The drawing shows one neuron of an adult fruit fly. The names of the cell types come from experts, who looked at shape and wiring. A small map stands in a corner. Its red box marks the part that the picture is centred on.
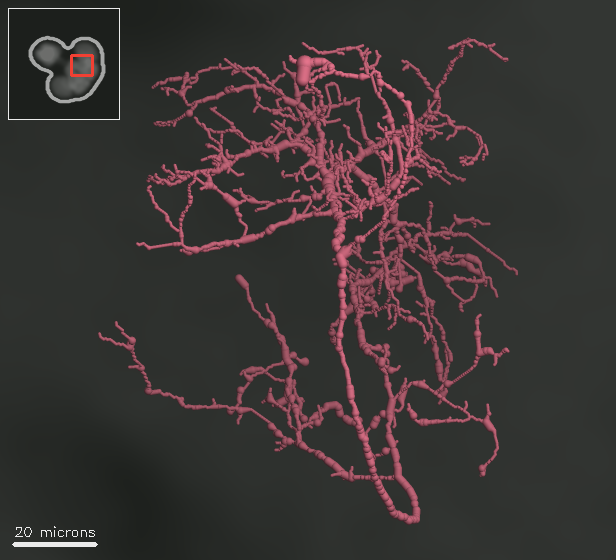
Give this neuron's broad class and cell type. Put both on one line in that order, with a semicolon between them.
central-brain intrinsic neuron; WED069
